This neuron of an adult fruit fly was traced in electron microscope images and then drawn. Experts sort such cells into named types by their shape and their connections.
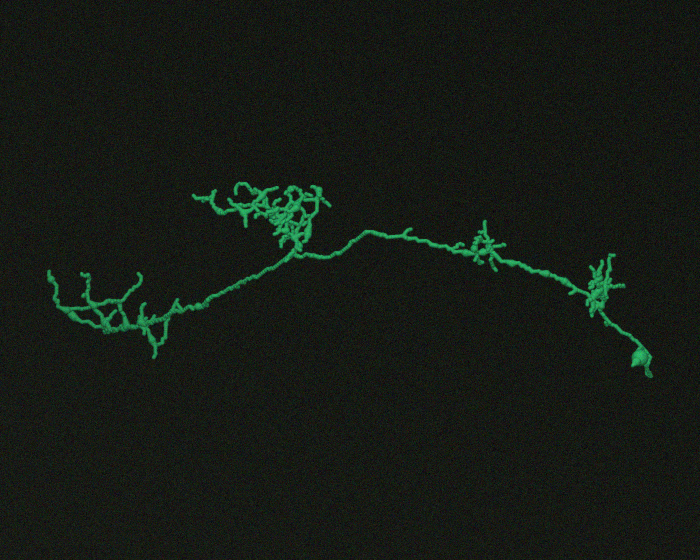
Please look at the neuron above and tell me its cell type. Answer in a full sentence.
The cell type is TmY4.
